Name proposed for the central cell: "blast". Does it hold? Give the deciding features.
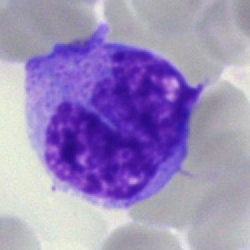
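That thin pale groove running diagonally into the nucleus from its upper left toward the centre goes with monocyte.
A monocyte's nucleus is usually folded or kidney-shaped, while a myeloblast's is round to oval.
The fine purplish specks in the cytoplasm on the upper left go with monocyte too.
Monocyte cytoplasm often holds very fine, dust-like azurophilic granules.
Otherwise you just see clumped chromatin in dark patches with small pale spaces, pale blue cytoplasm widest on the upper left, no clear vacuoles, and an irregular outline with a small pointed projection at the right edge. So blast doesn't fit; it's a monocyte.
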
